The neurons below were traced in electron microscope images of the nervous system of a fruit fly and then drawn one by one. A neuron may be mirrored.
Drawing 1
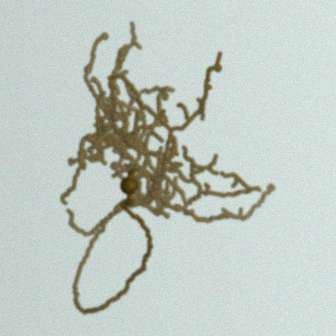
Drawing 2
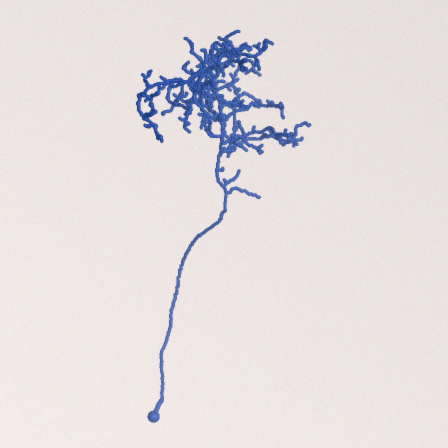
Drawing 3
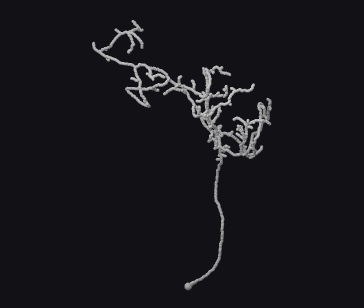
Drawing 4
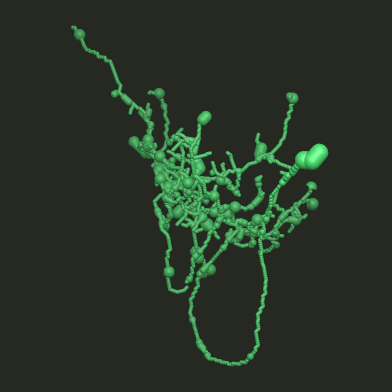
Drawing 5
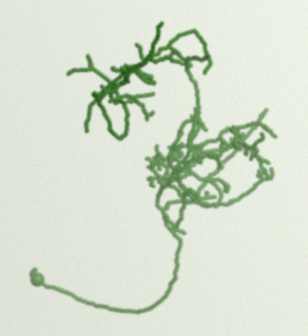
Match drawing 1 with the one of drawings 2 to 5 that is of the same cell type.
Drawing 4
